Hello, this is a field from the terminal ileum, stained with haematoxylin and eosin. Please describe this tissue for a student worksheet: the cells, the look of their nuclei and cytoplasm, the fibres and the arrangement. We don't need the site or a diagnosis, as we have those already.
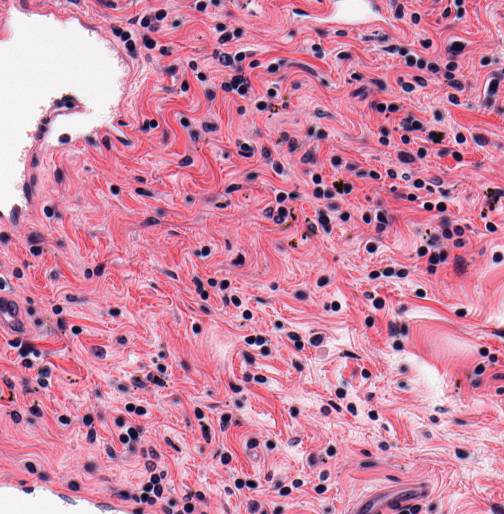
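First, the ground: loose fibrous stroma of pink collagen bundles fills the whole field, with cells scattered between them. Second, the bundles themselves are wavy and run in many different directions. Third, small round dark-staining nuclei of lymphocytes lie singly throughout the stroma, not gathered into a nodule. Fourth, elongated spindle-shaped nuclei of fibroblasts lie along the collagen bundles among the rounder nuclei.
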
